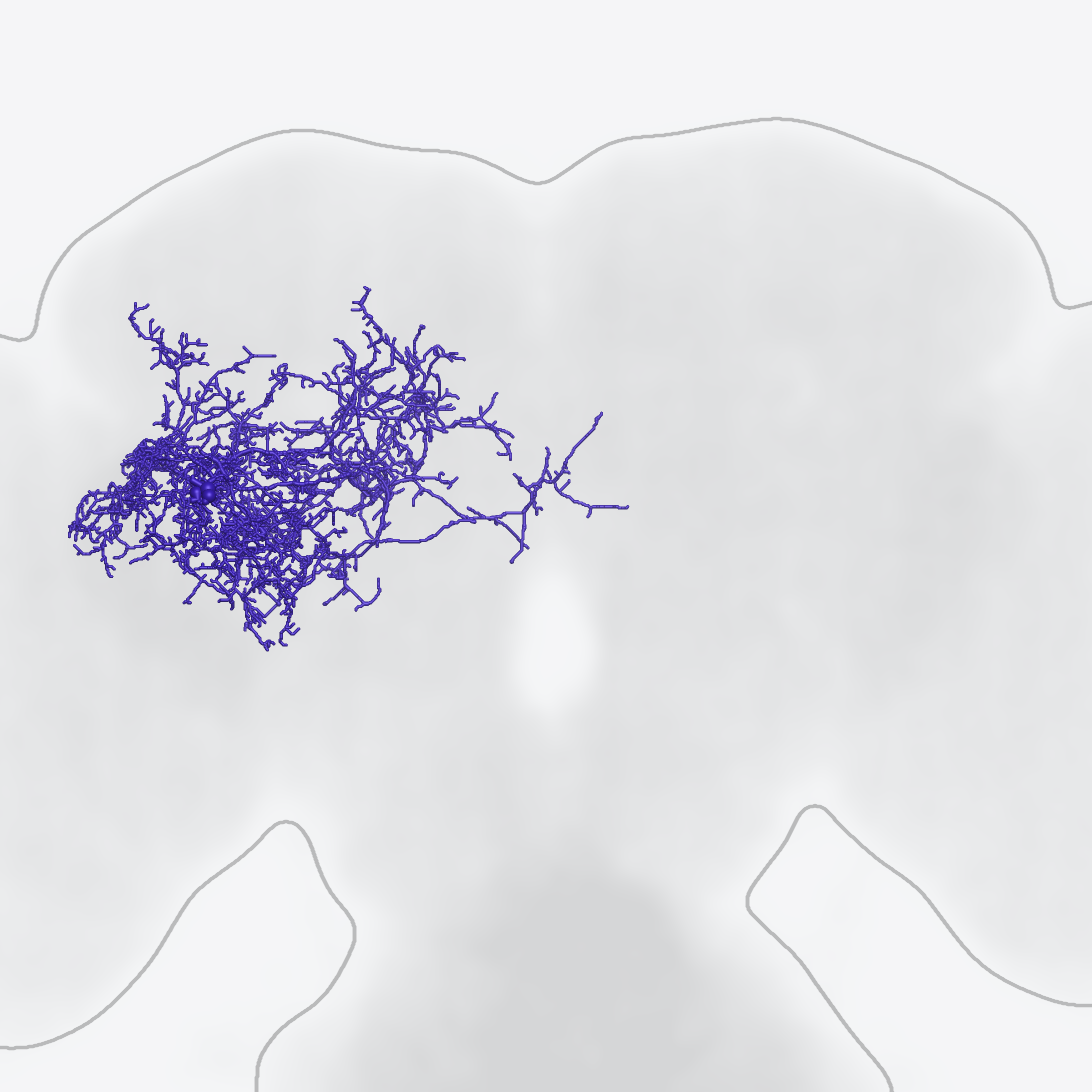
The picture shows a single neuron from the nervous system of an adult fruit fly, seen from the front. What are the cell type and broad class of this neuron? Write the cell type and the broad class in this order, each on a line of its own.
AVLP280
central-brain intrinsic neuron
